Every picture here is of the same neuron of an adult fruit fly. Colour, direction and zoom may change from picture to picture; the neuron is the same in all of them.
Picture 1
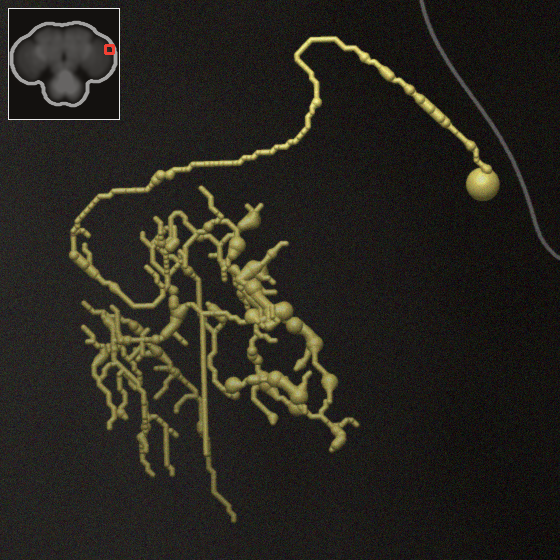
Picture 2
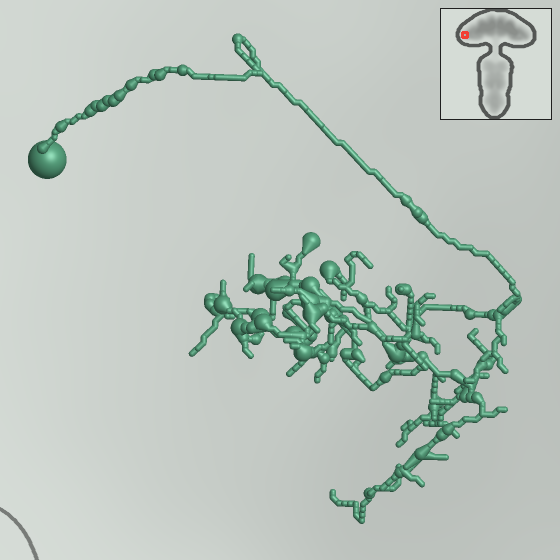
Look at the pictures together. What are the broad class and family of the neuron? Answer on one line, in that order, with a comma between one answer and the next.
optic-lobe intrinsic neuron, Mi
